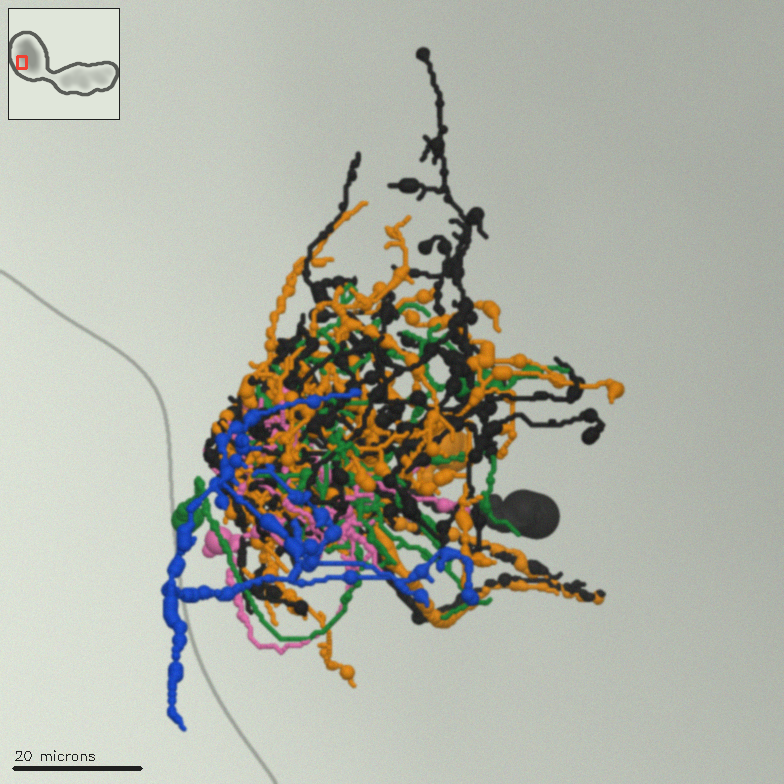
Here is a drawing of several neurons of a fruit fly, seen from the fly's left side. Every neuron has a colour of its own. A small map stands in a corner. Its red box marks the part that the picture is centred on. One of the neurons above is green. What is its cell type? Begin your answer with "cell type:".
cell type: PRW024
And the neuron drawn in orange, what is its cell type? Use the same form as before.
cell type: GNG628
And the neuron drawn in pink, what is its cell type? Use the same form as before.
cell type: GNG388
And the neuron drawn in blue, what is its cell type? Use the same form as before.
cell type: ENS5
